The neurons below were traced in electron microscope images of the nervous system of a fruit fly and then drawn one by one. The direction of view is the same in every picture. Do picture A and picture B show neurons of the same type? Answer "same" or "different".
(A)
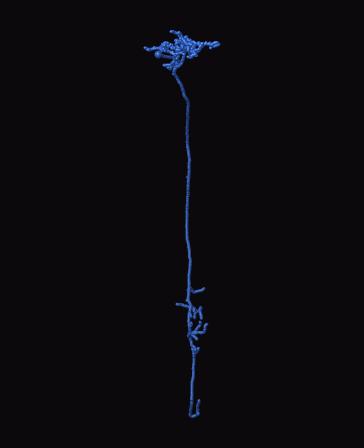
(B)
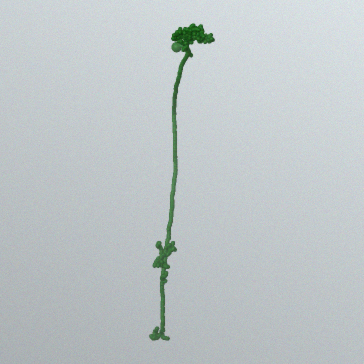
different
